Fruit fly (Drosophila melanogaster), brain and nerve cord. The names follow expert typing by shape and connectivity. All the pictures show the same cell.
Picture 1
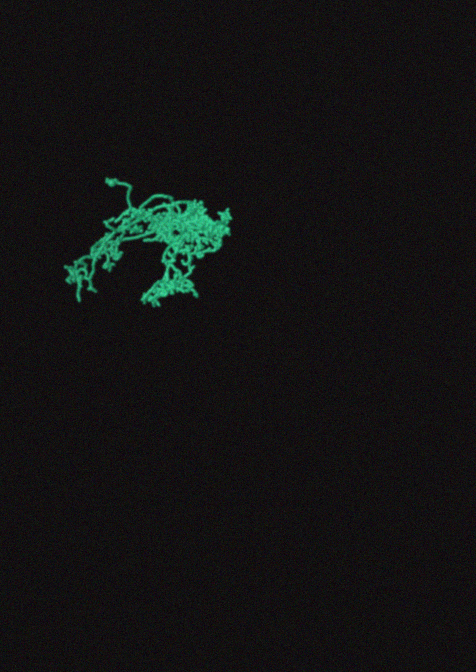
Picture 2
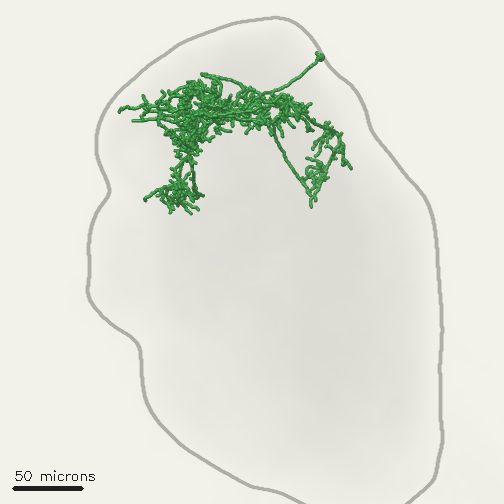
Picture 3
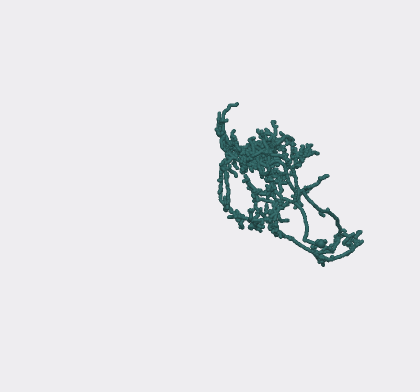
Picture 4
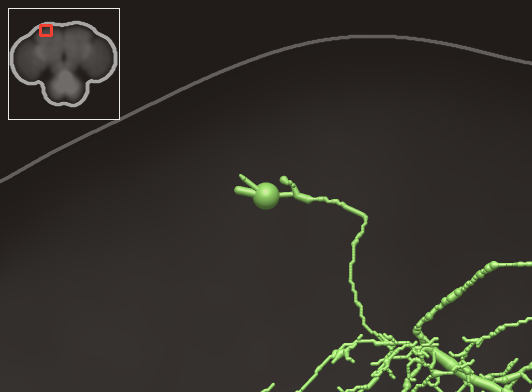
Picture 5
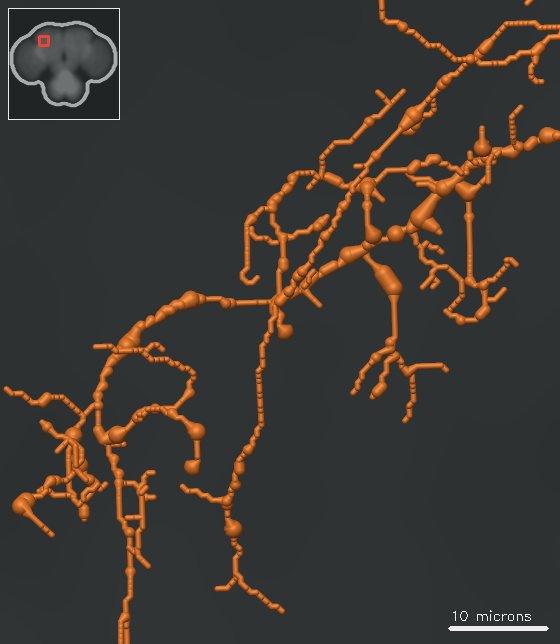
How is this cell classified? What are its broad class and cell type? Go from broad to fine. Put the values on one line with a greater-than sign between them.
central-brain intrinsic neuron > SMP237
